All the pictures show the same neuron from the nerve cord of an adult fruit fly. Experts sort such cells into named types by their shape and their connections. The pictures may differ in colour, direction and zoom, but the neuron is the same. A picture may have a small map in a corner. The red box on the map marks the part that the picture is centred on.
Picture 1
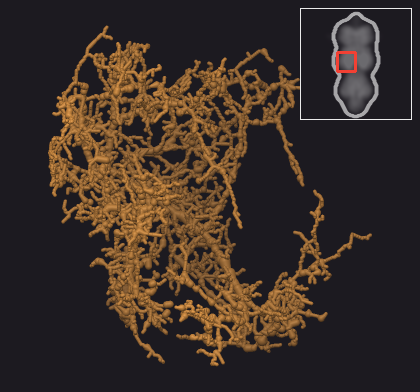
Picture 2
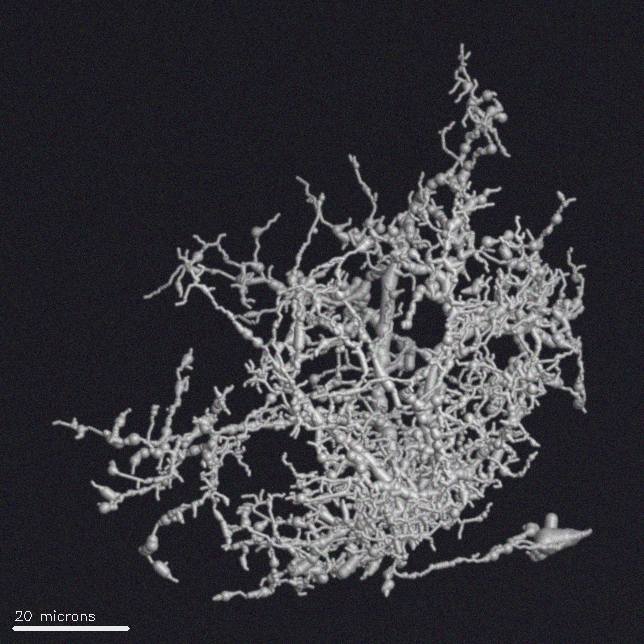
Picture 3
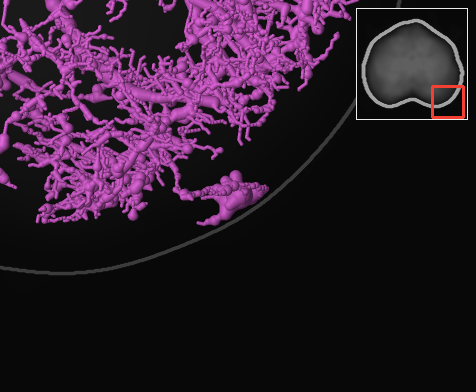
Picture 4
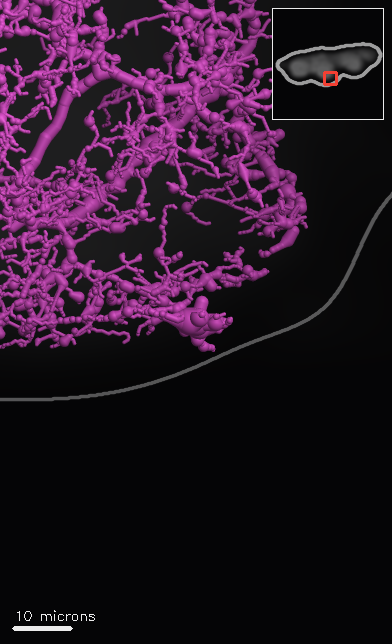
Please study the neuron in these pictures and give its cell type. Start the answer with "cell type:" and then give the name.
cell type: IN13A005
